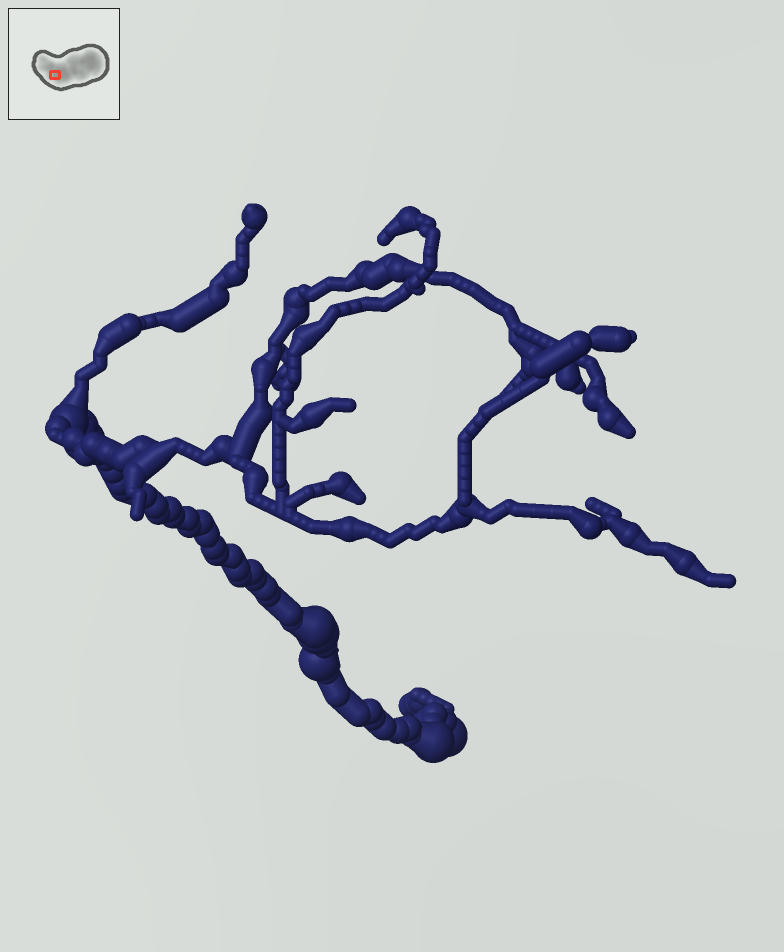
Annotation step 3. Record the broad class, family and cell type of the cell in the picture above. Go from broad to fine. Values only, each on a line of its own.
sensory neuron entering the nerve cord
class mechanosensory tactile
SNta37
